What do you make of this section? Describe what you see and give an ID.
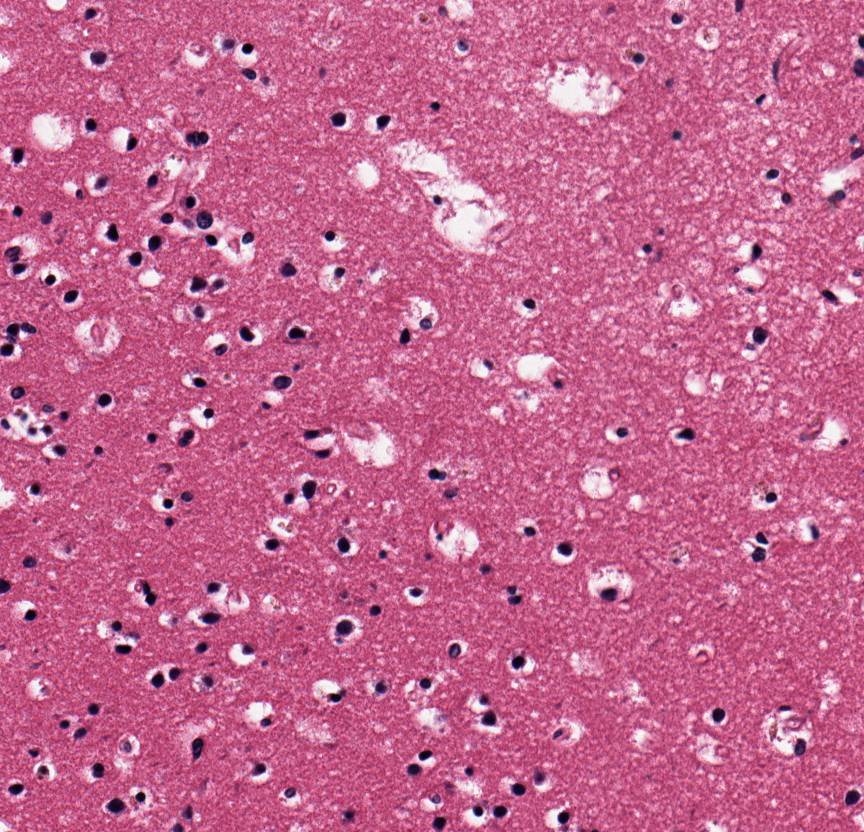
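A pink, finely granular matrix fills the whole field, with cells scattered singly through it; no epithelium or glands are present. Cells crowd more in the left and lower parts than in the upper right. Most nuclei are small, round and stain densely dark purple, with little or no stained cytoplasm around them. This is cerebral cortex.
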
